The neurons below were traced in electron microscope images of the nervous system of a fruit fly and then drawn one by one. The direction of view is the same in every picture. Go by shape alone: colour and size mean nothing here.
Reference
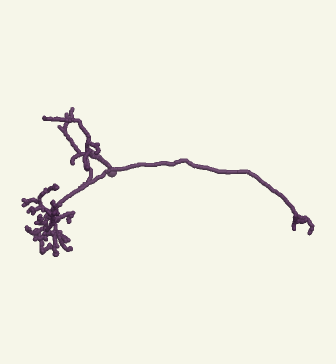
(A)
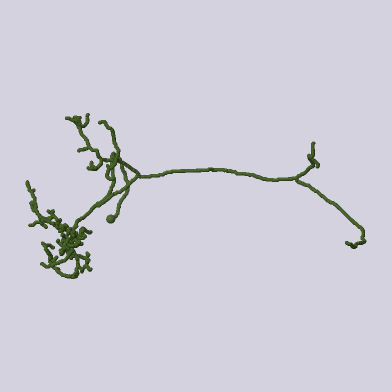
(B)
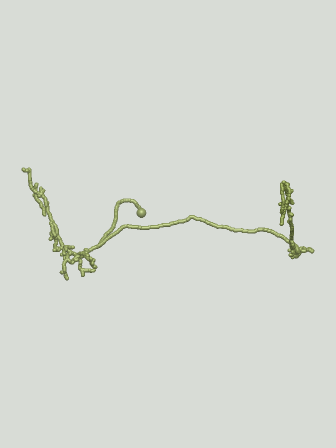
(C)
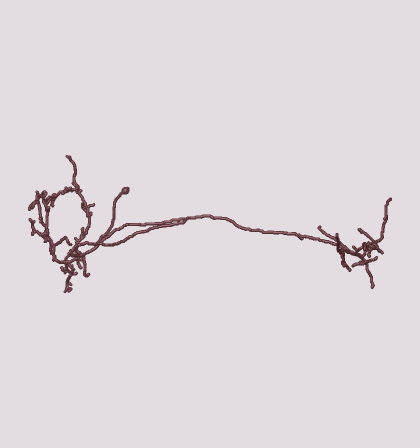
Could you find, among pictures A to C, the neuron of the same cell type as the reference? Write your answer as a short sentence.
Picture A shows a neuron of the same cell type.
